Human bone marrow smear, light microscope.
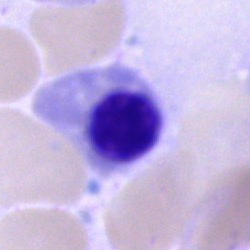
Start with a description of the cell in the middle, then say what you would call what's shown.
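Starting with the outline: it is irregular and tapers to a point on the left side. Next, the nucleus lies off-centre, toward the right. Its chromatin is dense and very dark purple throughout. Last, a moderate rim of pale blue cytoplasm spreads mainly to the left of the nucleus. The cell is an erythroblast.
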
